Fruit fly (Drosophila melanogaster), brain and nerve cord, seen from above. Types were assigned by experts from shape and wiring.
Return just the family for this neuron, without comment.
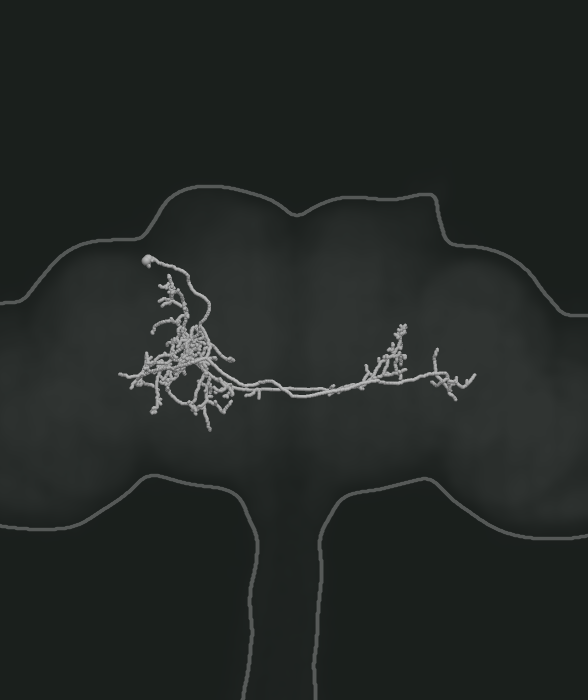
hemilineage ALl1_ventral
